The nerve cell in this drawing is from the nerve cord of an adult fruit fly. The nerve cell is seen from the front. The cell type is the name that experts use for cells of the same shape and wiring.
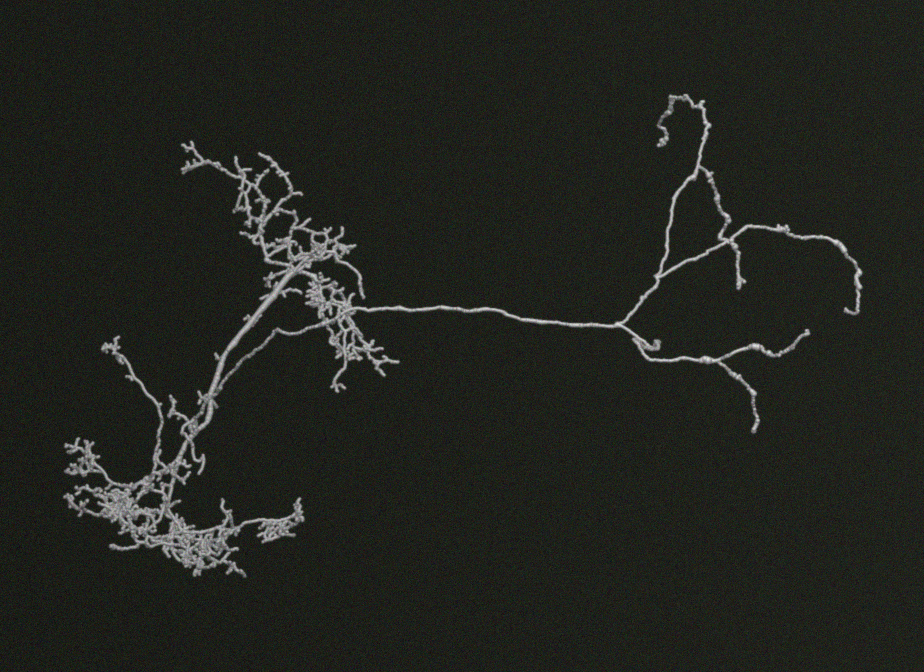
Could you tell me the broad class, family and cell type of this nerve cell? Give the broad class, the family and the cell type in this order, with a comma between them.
nerve-cord intrinsic neuron, hemilineage 08B, IN08B065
